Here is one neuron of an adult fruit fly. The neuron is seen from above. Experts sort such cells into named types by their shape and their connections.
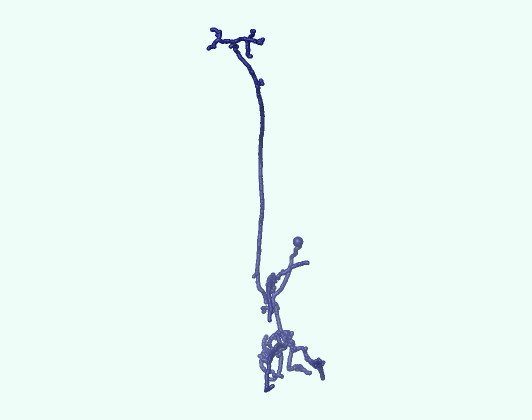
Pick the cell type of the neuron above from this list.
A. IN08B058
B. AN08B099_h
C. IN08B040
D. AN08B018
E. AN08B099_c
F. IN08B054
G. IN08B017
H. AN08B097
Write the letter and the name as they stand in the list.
E. AN08B099_c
